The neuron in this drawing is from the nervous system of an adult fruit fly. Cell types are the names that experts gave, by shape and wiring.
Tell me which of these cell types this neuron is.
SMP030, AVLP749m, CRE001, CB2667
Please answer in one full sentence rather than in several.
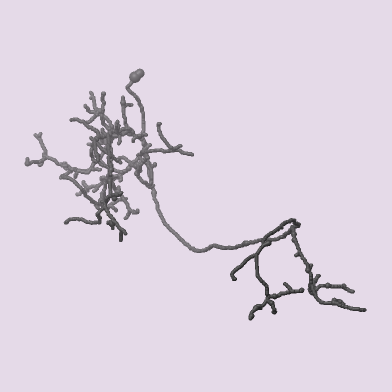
This neuron is a cell of type CB2667.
